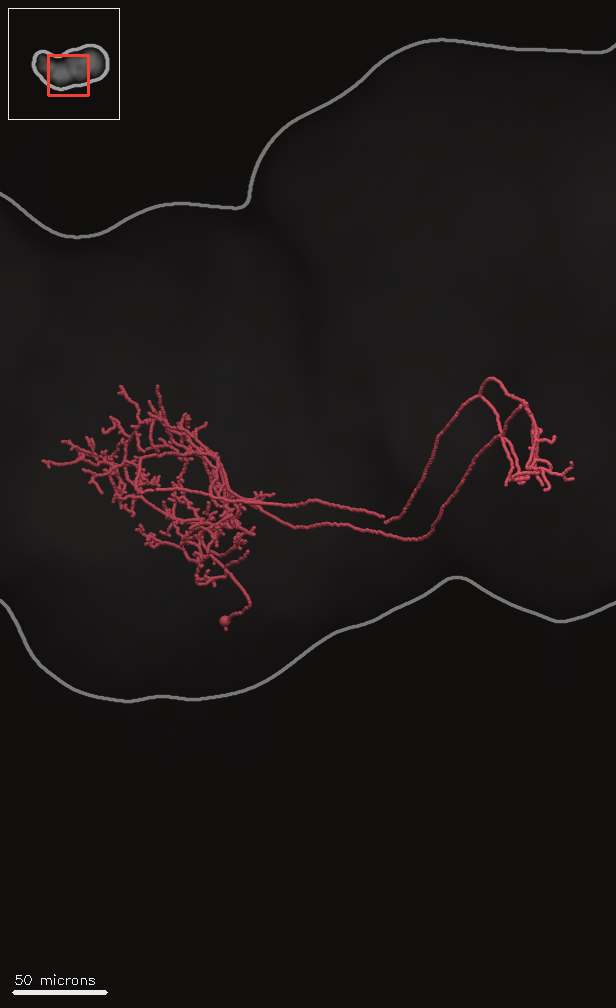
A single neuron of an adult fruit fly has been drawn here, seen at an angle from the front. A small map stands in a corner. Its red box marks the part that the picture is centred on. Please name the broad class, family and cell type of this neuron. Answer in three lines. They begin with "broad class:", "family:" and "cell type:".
broad class: ascending neuron
family: hemilineage 02A
cell type: AN02A016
